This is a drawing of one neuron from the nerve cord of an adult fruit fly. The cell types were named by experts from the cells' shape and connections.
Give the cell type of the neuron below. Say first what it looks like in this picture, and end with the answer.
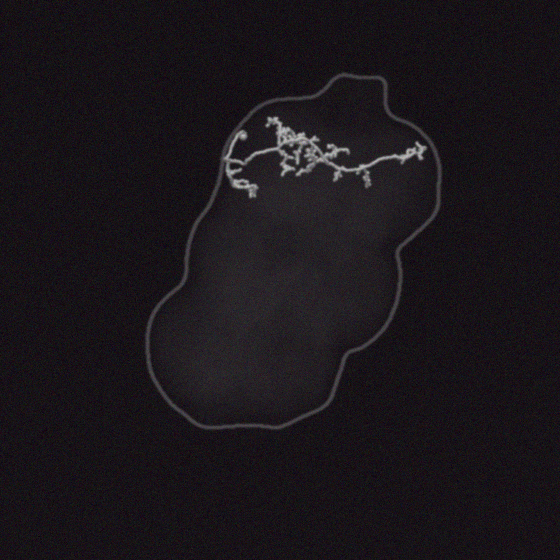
As drawn here it is more than twice as wide as it is tall. It is a nerve-cord intrinsic neuron. It is of cell type IN19A098.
